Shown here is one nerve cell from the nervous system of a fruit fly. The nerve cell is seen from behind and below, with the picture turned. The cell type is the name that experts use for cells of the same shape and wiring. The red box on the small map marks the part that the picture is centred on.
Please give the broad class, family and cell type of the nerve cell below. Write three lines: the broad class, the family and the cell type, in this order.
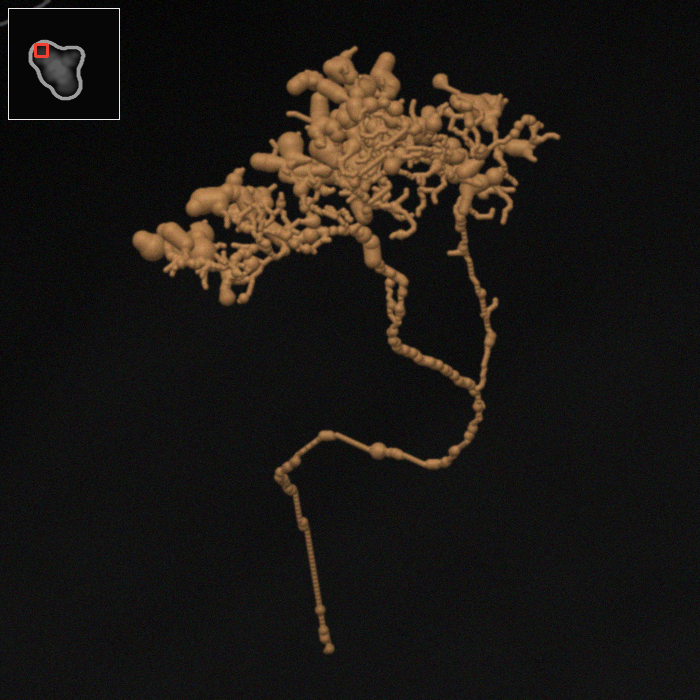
optic-lobe intrinsic neuron
Dm
Dm4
